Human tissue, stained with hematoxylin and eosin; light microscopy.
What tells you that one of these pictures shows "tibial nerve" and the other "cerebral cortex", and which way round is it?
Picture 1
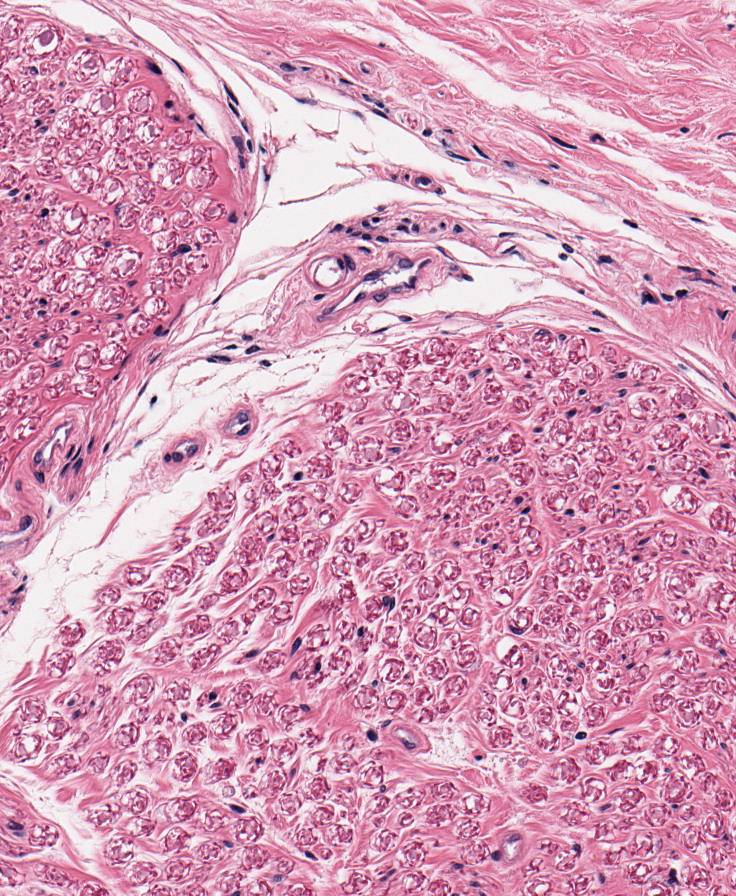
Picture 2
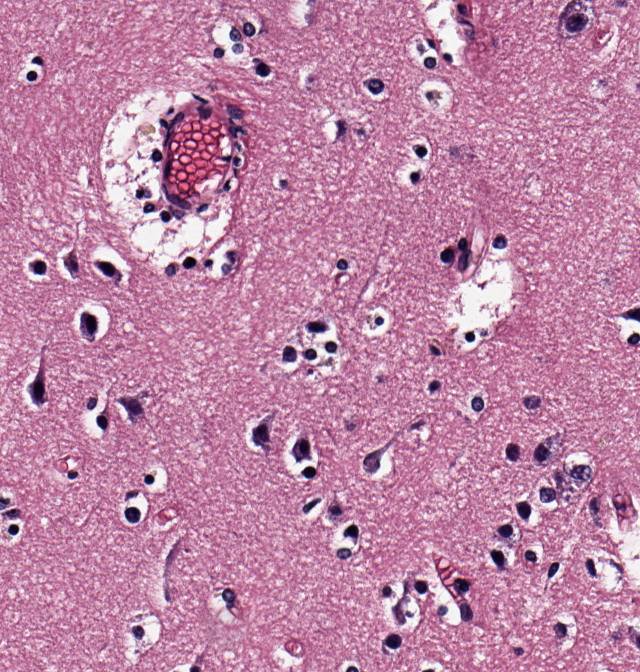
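So picture 1 is the tibial nerve and picture 2 the cerebral cortex. The nerve has two rounded bundles, small at upper left and larger across the lower right, each wrapped in flattened cells with elongated nuclei. Inside, closely packed round fibre profiles each show a small pink core in a pale ring, with sparse dark, mostly oval or elongated nuclei between. The cortex is pink, finely granular, fibrillary matrix with cells scattered singly, many having small round dark nuclei in a clear halo.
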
